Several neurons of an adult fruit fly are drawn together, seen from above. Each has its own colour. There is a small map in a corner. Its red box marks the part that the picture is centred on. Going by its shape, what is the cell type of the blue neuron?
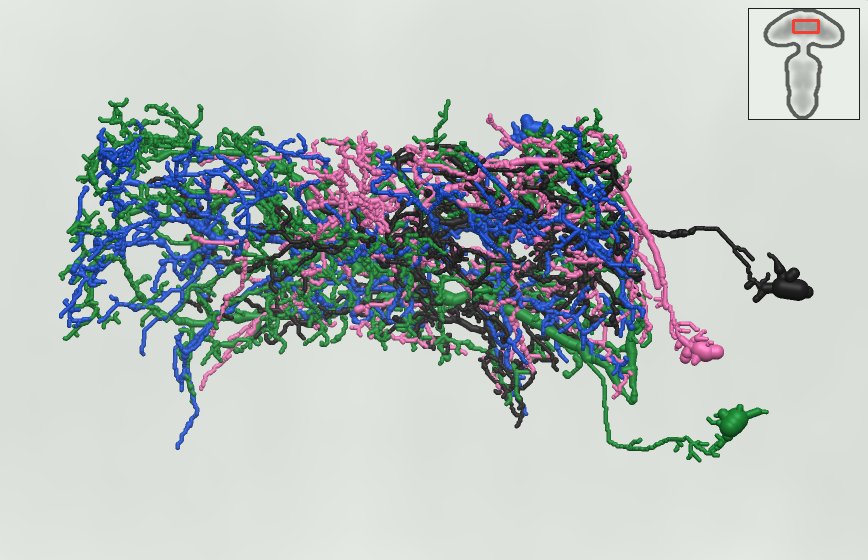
GNG041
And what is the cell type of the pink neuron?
GNG080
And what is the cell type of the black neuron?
GNG036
